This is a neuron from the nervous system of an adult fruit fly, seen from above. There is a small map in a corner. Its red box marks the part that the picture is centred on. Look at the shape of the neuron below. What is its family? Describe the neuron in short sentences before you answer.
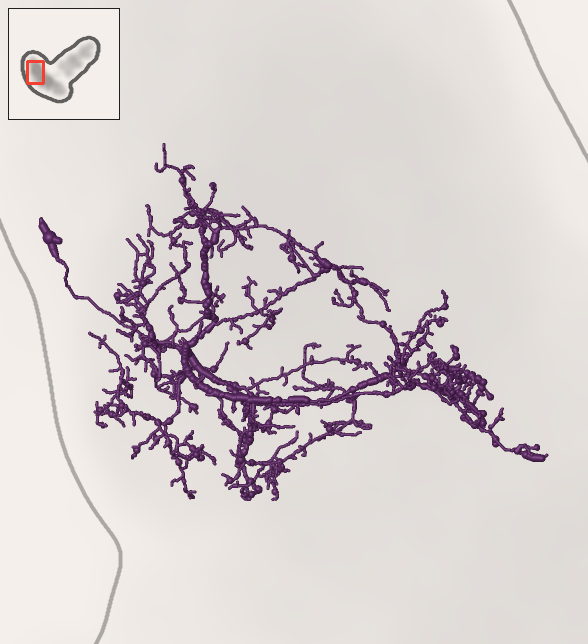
The picture shows more than a hundred branch ends. In this view it is wider than it is tall. It is a central-brain intrinsic neuron. Its family is hemilineage VLPl2_medial.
